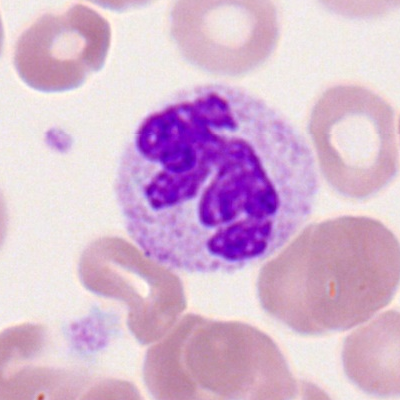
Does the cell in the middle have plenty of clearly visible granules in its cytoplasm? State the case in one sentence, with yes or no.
Yes, this cell has a cytoplasm with many visible granules.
